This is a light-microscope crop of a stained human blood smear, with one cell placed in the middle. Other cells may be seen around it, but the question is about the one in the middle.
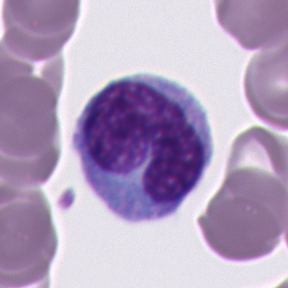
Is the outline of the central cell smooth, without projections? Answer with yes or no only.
Yes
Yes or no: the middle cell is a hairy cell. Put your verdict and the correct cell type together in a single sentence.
No, the central cell is a monocyte; it should not be labelled a hairy cell.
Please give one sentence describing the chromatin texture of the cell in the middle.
Heads up, the chromatin in this one is coarsely clumped.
